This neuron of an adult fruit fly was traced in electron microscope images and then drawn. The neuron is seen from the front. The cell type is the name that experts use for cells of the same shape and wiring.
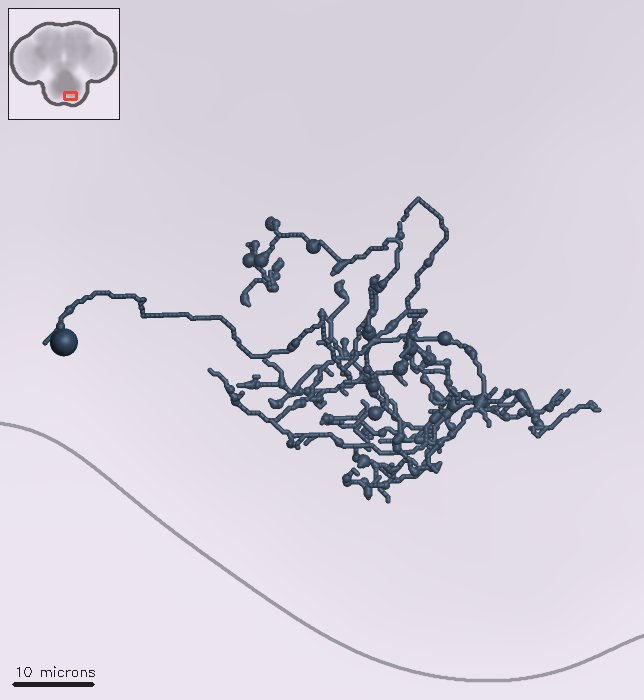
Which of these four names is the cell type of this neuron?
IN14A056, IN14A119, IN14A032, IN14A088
IN14A119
